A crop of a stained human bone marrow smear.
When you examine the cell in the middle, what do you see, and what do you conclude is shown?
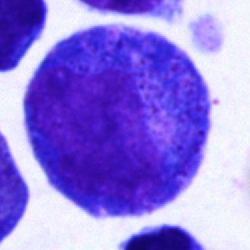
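Chromatin in this cell appears finely textured rather than coarsely clumped. A paler zone occupies the right part of the cell, and no vacuoles are present. At the upper right, a small pale purple fragment lies apart from the cell. This is a promyelocyte.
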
